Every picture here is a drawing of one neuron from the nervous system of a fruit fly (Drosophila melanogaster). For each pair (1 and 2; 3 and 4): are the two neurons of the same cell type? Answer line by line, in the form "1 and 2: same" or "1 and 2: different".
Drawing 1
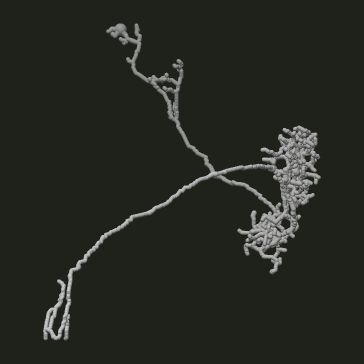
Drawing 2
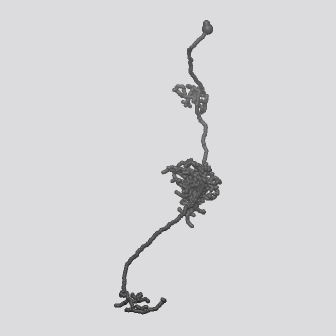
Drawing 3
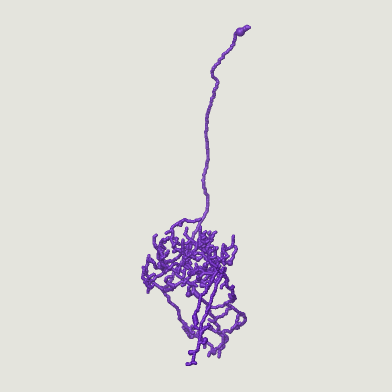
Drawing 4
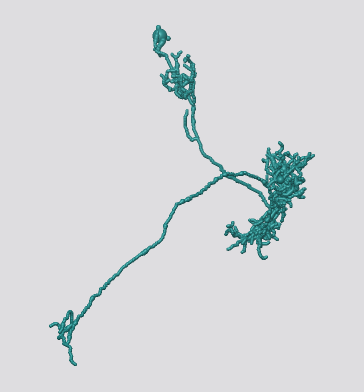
1 and 2: different
3 and 4: different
